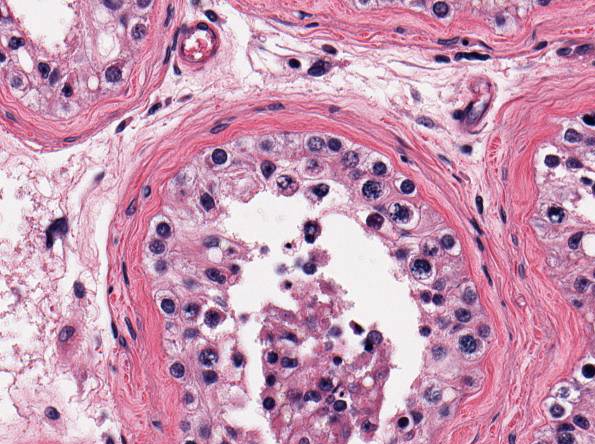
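Testis: a single rounded tubule, cut in cross section, fills the centre, with parts of neighbouring tubules at the edges. Each is wrapped in a thick band of wavy, layered, pink-staining collagen; flattened, elongated dark nuclei lie along its fibres, parallel to the curve. The central tubule's lining is stratified, several cells deep from wall to lumen.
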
